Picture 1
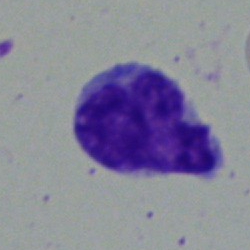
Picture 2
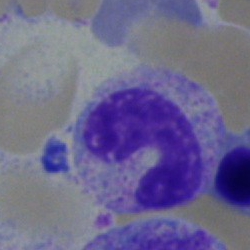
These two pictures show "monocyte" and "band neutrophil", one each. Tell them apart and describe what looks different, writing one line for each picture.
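In picture 1 we see a monocyte: No distinct granules can be seen in the cytoplasm.
In picture 2 we see a band neutrophil: Fine pinkish-purple granules are scattered throughout the cytoplasm.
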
